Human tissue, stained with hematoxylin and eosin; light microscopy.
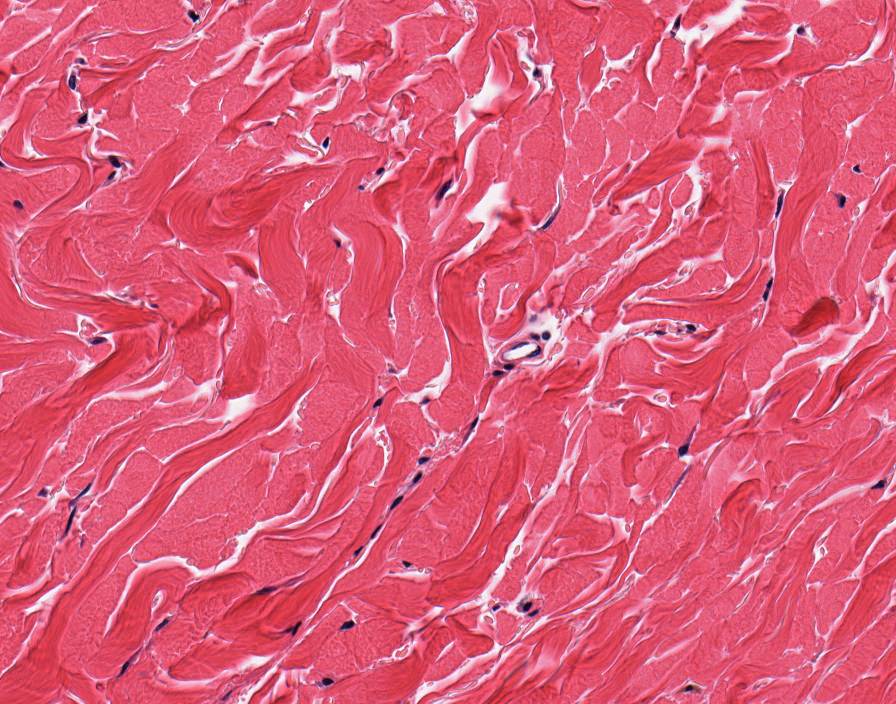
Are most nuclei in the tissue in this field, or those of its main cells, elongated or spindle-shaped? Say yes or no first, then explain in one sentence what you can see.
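Yes. The nuclei are dark purple and mostly elongated, lying in the clefts between the bundles.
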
